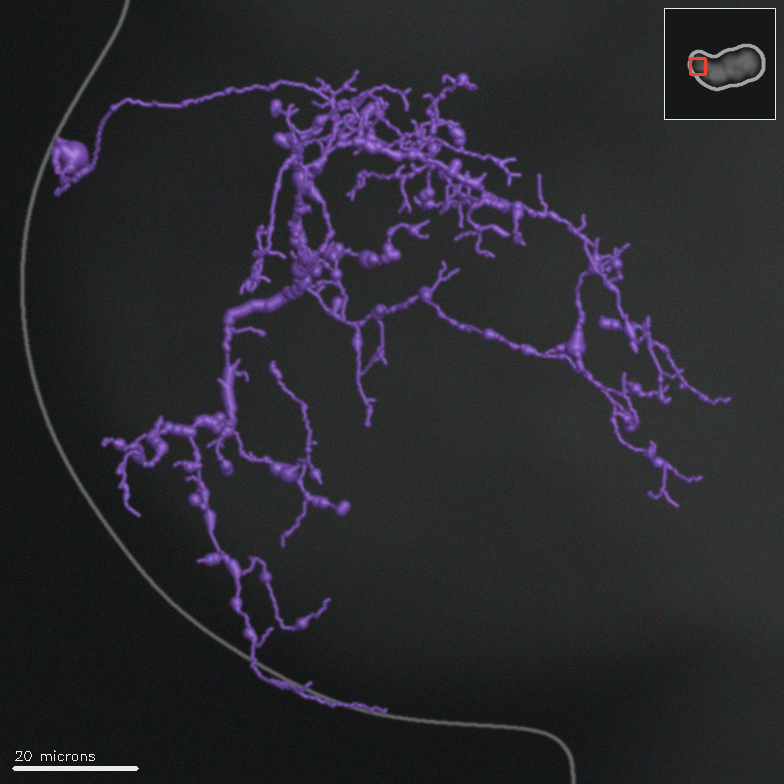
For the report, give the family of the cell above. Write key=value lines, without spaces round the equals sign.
family=hemilineage 19A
